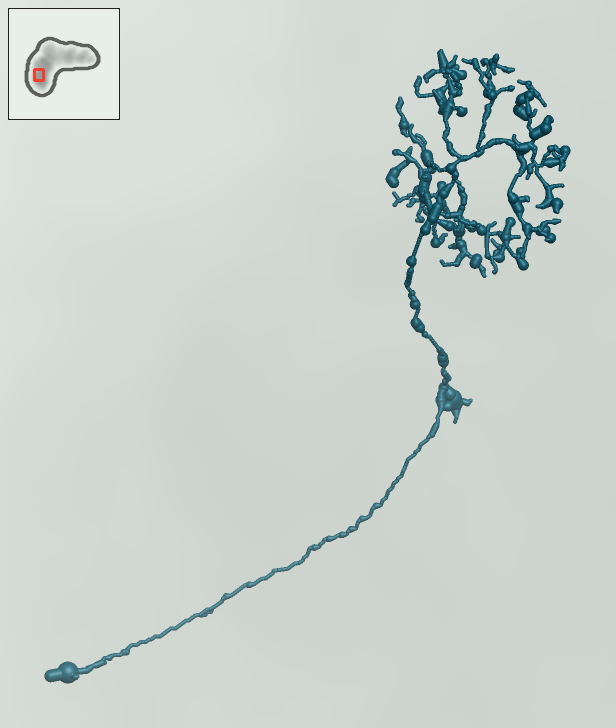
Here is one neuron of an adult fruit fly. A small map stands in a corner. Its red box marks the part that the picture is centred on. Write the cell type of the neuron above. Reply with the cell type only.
ER3d_b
